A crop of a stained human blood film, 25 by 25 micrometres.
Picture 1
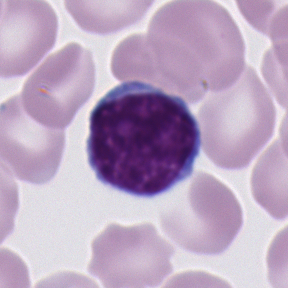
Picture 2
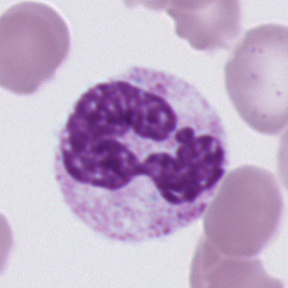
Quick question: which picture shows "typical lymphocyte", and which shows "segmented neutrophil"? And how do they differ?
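Picture 1: typical lymphocyte. Picture 2: segmented neutrophil. Size: lymphocyte about 10 micrometres across, neutrophil about 15 micrometres.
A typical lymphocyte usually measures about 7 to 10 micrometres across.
Lymphocyte nucleus round, about 9 micrometres across, filling about 80% of the cell's area; cytoplasm only a thin rim, without granules or vacuoles; outline roughly round, no surface projections.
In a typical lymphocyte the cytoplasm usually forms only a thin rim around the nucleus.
Neutrophil cytoplasm pale pink, with fine pink-violet granules scattered throughout; no vacuoles.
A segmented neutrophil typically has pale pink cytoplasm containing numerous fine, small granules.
Chromatin dark purple and coarsely clumped in both; the lymphocyte shows small paler spots between the clumps.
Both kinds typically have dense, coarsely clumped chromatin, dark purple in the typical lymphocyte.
No nucleoli visible in the neutrophil; only red cells surround it.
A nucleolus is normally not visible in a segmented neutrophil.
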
